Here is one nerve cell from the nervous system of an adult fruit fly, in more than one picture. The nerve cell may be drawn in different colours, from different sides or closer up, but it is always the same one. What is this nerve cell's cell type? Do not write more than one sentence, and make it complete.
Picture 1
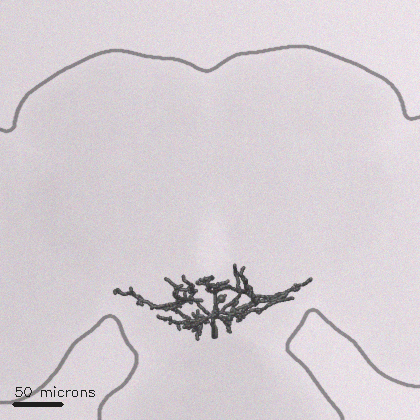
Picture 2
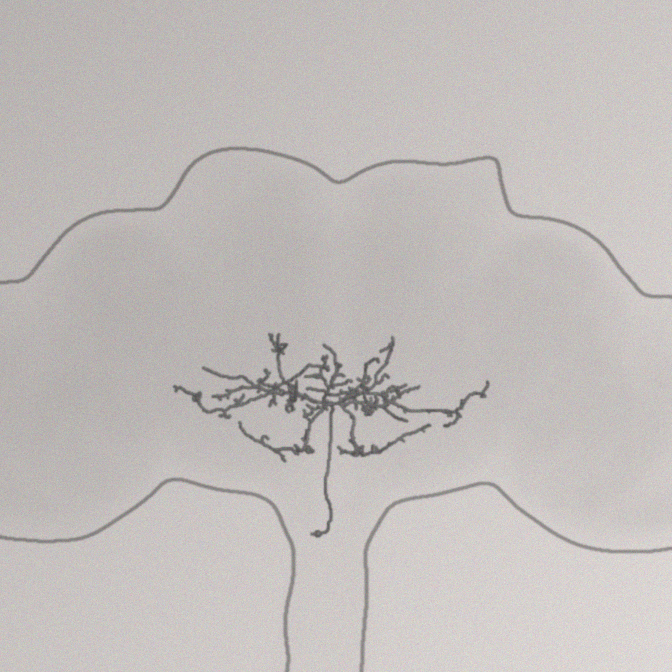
Among cell types, the one for this nerve cell is GNG009.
